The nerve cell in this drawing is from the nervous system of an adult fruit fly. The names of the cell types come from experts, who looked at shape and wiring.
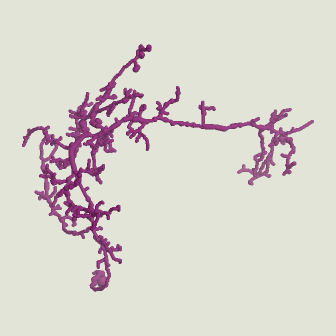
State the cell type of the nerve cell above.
IN13A063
